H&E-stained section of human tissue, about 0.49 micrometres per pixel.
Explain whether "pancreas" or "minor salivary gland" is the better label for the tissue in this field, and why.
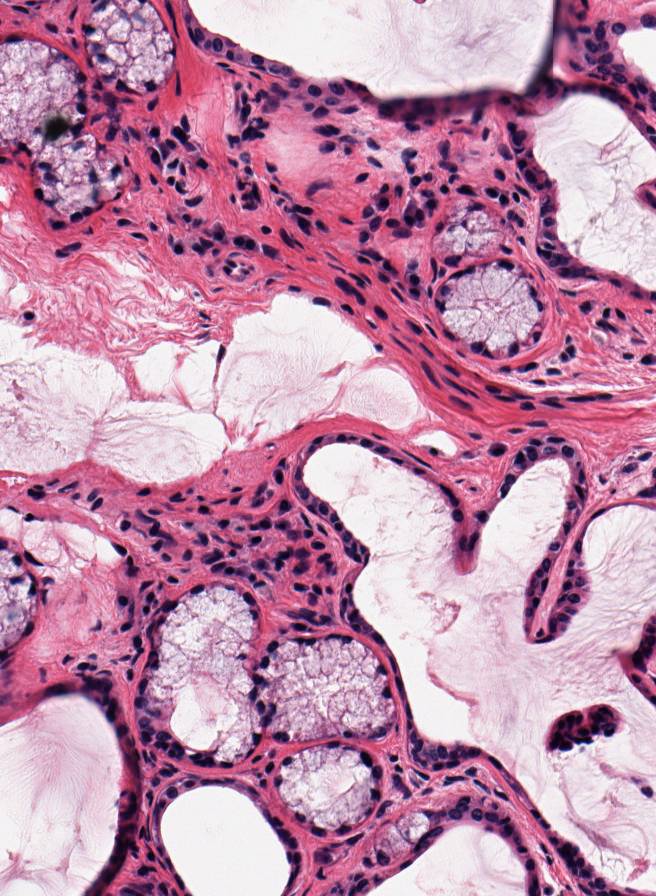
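Minor salivary gland, not pancreas. Acini are mucous cells with pale, finely bubbly cytoplasm, clearest lower centre and upper left, small dark nuclei pushed to each acinus's outer edge.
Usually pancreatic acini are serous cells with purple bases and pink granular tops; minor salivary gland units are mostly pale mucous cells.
Acini cluster in fibrous stroma between large, irregular, dilated spaces, the right-hand ones lined by one layer of flattened to cuboidal, dark-nucleated cells.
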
